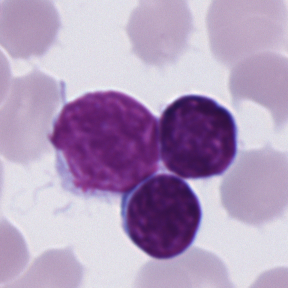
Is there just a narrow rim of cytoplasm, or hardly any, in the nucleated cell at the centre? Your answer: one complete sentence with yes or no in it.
Yes, the cell has scant cytoplasm, no more than a thin rim.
